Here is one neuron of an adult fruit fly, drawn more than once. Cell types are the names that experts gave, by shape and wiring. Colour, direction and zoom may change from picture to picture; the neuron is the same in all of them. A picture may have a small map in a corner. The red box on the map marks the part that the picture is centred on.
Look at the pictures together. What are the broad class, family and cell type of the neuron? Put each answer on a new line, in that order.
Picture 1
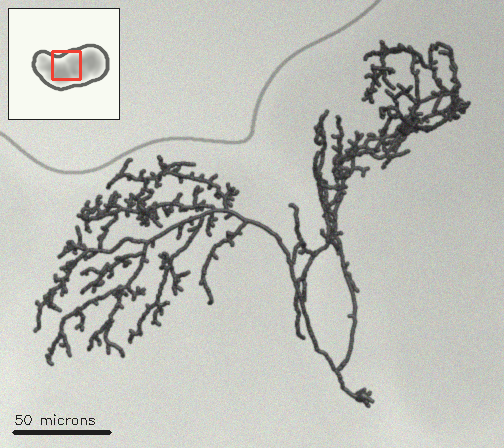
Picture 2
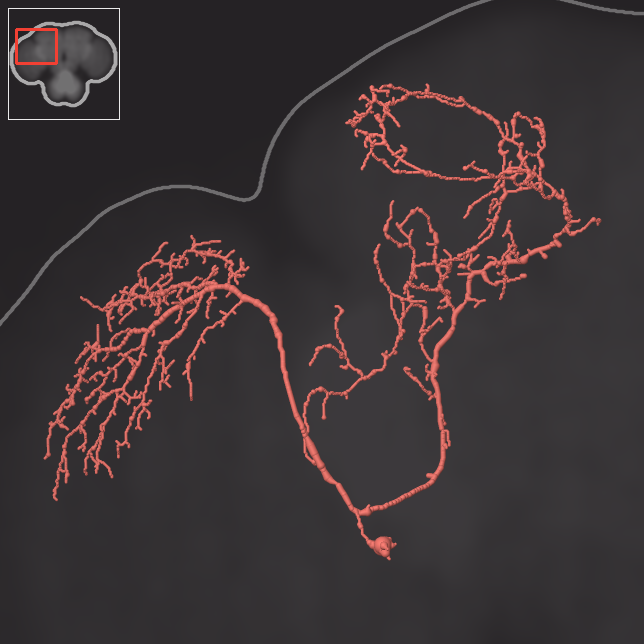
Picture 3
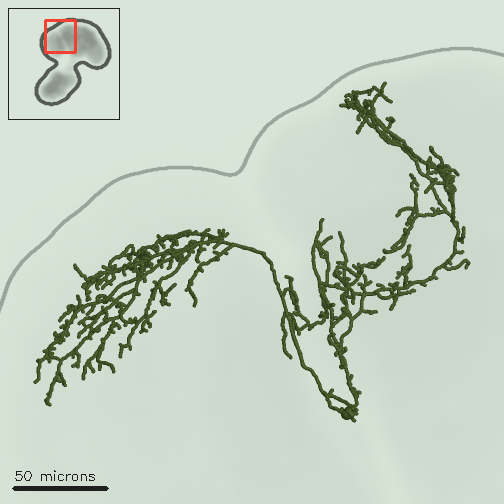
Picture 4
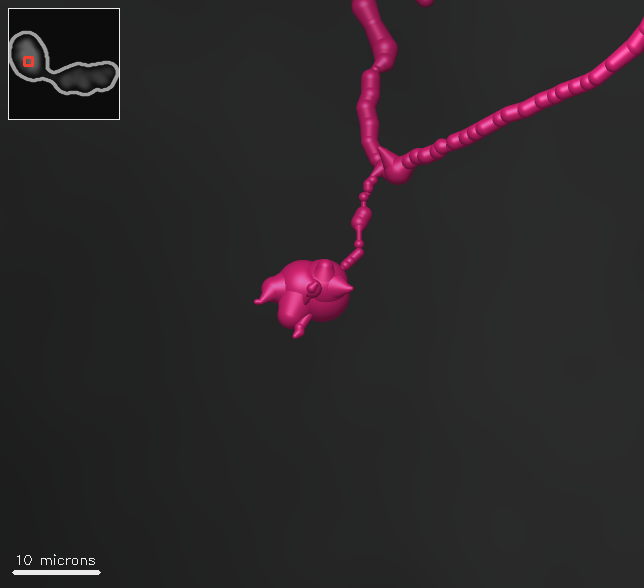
visual projection neuron
MeVP
MeVP38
